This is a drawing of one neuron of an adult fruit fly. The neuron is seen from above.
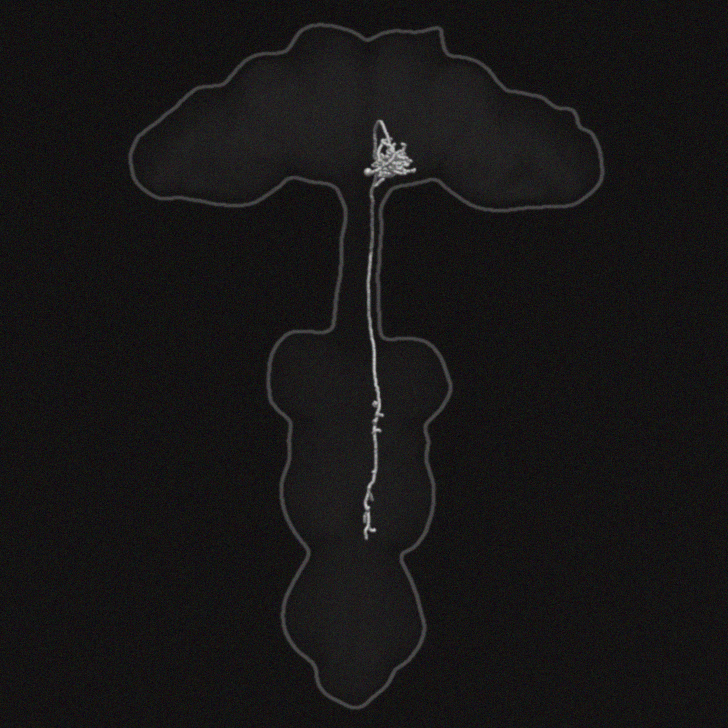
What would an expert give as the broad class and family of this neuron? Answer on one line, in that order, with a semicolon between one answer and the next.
descending neuron; hemilineage PSp2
